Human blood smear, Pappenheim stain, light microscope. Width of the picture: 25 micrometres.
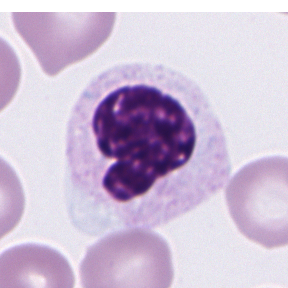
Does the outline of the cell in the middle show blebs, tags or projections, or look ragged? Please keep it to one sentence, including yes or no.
No, it is a smooth edge, not a rough one, that bounds the cell.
